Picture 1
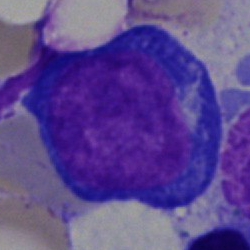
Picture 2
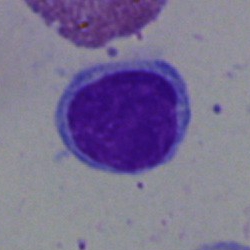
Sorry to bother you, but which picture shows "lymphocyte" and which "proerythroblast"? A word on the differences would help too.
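Picture 1: proerythroblast. Picture 2: lymphocyte. Outline: irregular and somewhat angular in the proerythroblast; round with a smooth edge in the lymphocyte. Chromatin: finely textured, without dense dark clumps, in the proerythroblast; deep purple throughout the nucleus in the lymphocyte. Cytoplasm, picture 1: deep blue, forming a rim all around the nucleus that is widest on the right, with a paler zone next to the right side of the nucleus. Cytoplasm, picture 2: a thin blue rim around a nucleus that fills most of the cell.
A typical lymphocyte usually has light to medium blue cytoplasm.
Shared: no granules visible in the cytoplasm of either cell. Lymphocyte also: no vacuoles seen.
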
